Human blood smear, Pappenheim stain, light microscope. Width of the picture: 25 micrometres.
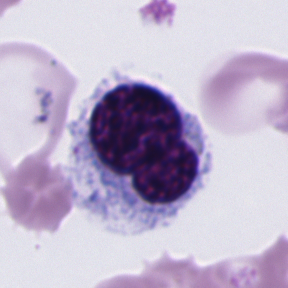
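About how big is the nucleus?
Roughly 11 by 8 micrometres.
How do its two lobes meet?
Along a broad contact rather than by a thin strand.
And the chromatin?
Dark purple and coarsely clumped, with small lighter patches between the clumps.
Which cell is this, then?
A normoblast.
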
